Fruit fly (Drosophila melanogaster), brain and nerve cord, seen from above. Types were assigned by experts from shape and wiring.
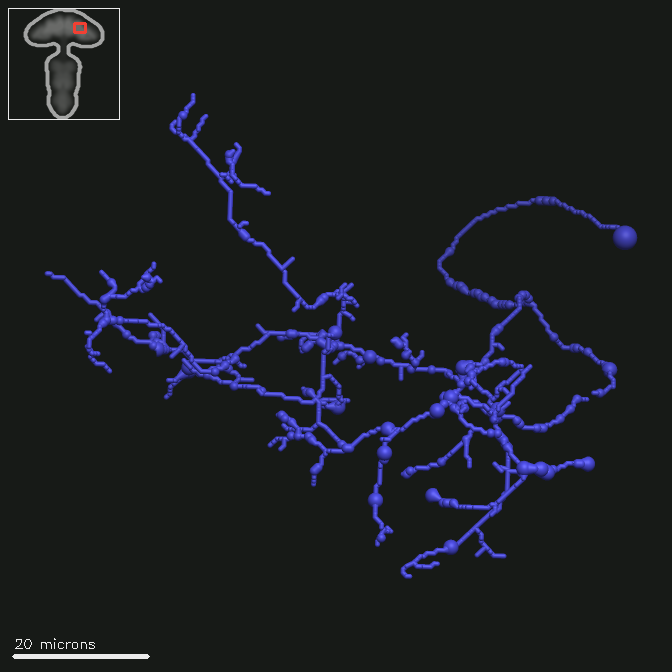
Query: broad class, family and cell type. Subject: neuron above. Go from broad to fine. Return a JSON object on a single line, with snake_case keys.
{"broad_class": "central-brain intrinsic neuron", "family": "hemilineage LHl4_dorsal", "cell_type": "LHAV4b1"}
